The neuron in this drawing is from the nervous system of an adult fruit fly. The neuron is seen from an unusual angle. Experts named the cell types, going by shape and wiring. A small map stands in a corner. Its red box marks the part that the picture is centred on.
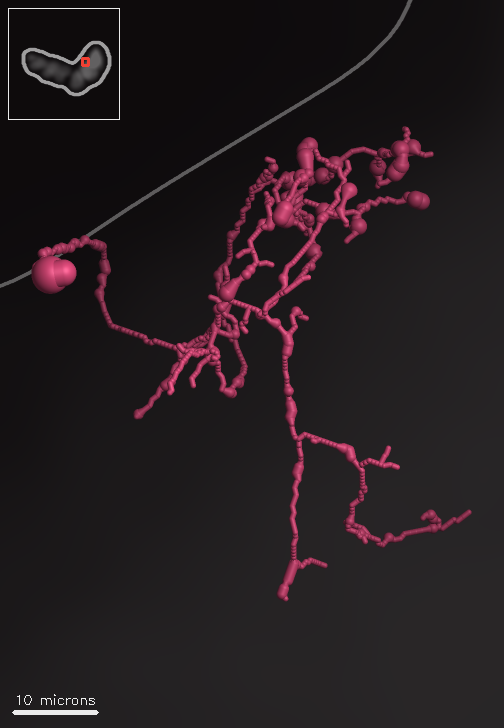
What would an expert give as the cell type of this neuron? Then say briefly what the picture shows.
The cell type is CB4129. This is a central-brain intrinsic neuron. Its cell body lies on the left of the picture. By the scale bar it is about 55 microns tall in this view. The picture shows dozens of branch ends.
